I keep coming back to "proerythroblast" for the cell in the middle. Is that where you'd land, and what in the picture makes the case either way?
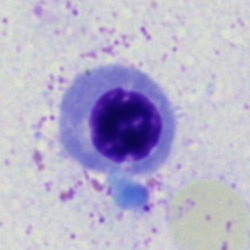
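The name proerythroblast does not fit; this cell is an erythroblast. Its chromatin is dark purple and dense, broken only by a few small paler patches.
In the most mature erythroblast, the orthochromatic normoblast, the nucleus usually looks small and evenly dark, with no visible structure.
The dense, dark chromatin here leans toward that, although the paler patches mean it is not entirely even.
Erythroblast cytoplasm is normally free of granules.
The moderate rim of cytoplasm that surrounds the nucleus on every side shows none, in keeping with that. The cytoplasm also holds no vacuoles, and the cell has a round, smooth outline. A small, round, pale blue body touches the lower edge of the cell.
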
